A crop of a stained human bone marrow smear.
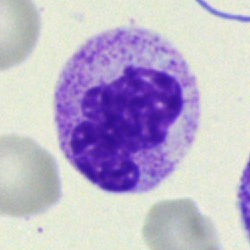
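Segmented neutrophil: the cell in the middle of this stained bone marrow smear. Notice its smooth, roughly oval outline and dense, dark purple chromatin. A moderate rim of pale lilac cytoplasm surrounds the nucleus, with fine purple granules scattered all through that cytoplasm.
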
